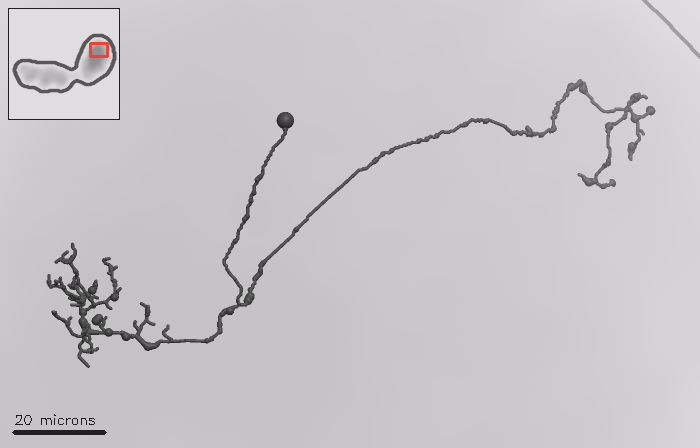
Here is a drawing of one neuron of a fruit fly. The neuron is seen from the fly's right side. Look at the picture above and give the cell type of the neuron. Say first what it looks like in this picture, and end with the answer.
The cell body is at the top of the picture. By the scale bar it is about 130 microns wide in this view. Dozens of branch ends can be seen. This is a visual projection neuron. It is of cell type LC10e.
